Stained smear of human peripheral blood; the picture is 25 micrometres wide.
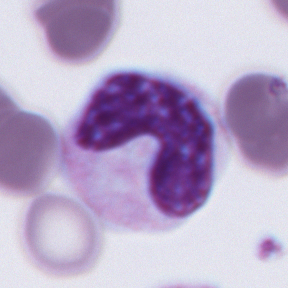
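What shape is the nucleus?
A single unsegmented band, bent into a horseshoe.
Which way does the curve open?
Toward the lower left.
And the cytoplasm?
Pale pink, with fine, faint pinkish granules.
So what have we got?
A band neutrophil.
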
